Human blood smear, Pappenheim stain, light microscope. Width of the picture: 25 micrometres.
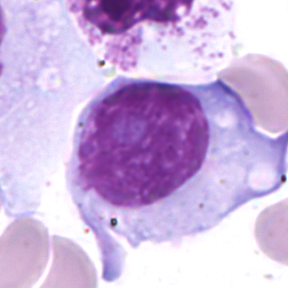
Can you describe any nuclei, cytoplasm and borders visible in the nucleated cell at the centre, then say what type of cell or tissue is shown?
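Description: the outline is irregular rather than smoothly round. The nucleus lies off-centre, toward the left. A few round, clear vacuoles sit in the cytoplasm near the right edge, and a single tapering cytoplasmic tail projects downward from the lower left. Answer: plasma cell.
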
